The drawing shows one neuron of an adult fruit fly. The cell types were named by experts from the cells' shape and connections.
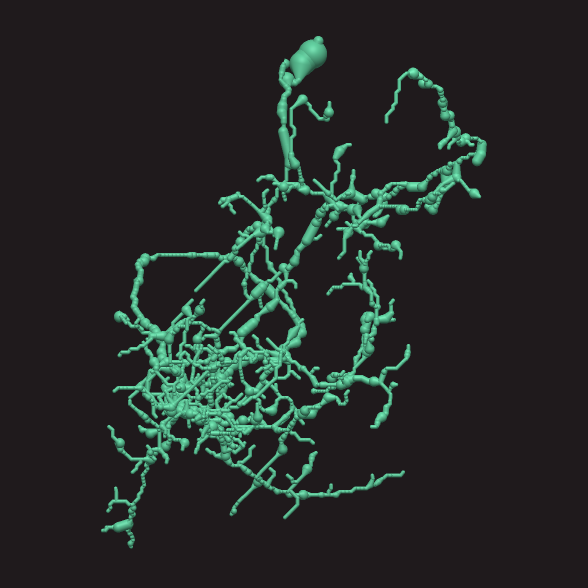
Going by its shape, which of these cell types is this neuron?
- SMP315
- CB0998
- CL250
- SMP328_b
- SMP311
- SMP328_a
CL250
